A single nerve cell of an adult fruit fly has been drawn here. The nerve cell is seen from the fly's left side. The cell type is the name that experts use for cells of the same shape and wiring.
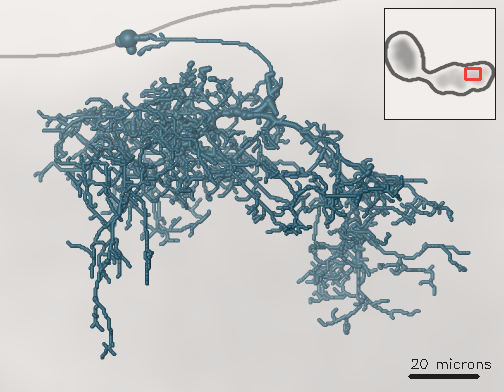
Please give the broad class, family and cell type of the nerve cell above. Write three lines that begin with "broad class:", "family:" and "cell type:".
broad class: nerve-cord intrinsic neuron
family: hemilineage 19A
cell type: IN19A026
